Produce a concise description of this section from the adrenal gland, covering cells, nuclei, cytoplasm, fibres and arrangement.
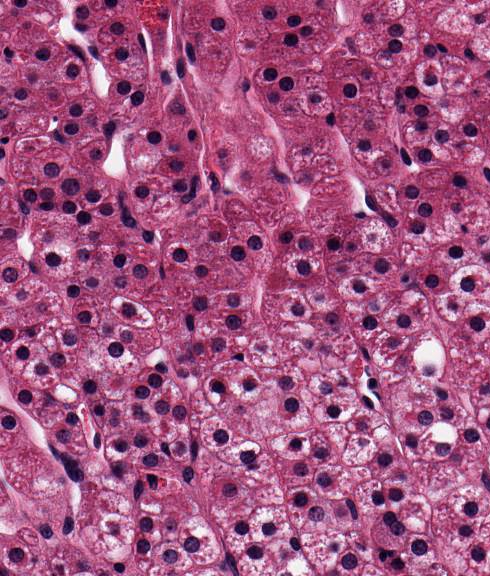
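Cell type: large polygonal cells with distinct borders fill almost the entire field. Cytoplasm: in many of them, pale, finely vacuolated and foamy. Nuclei: two in scattered cells. Vessels: narrow, thin-walled capillary channels lined by flattened, elongated nuclei run between the cords.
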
